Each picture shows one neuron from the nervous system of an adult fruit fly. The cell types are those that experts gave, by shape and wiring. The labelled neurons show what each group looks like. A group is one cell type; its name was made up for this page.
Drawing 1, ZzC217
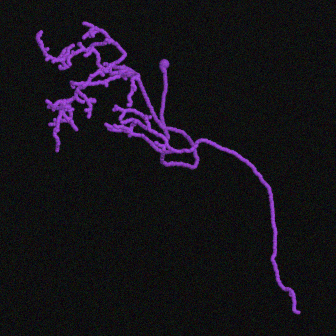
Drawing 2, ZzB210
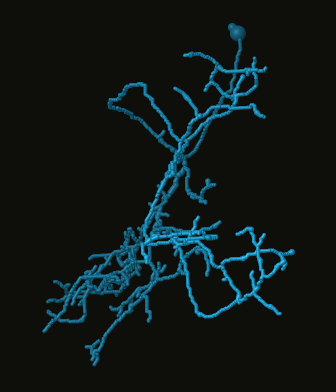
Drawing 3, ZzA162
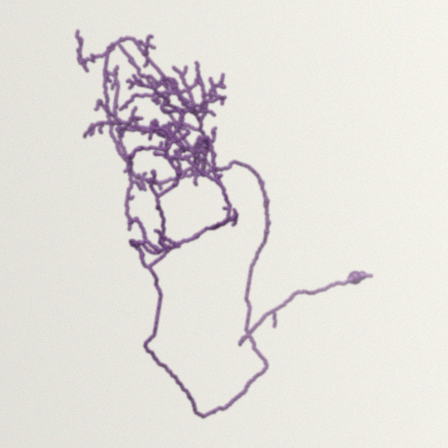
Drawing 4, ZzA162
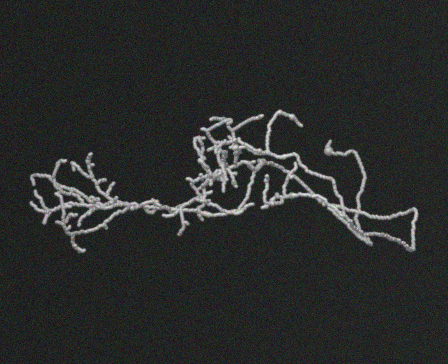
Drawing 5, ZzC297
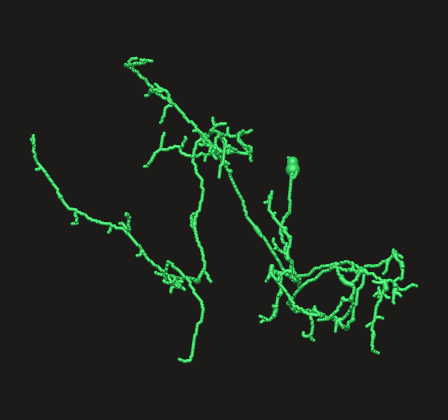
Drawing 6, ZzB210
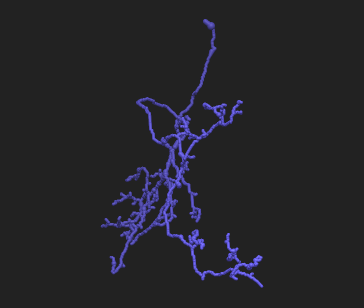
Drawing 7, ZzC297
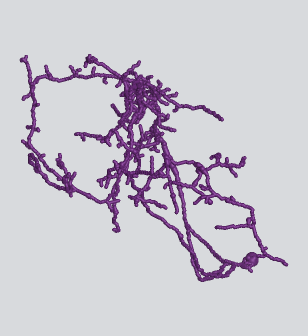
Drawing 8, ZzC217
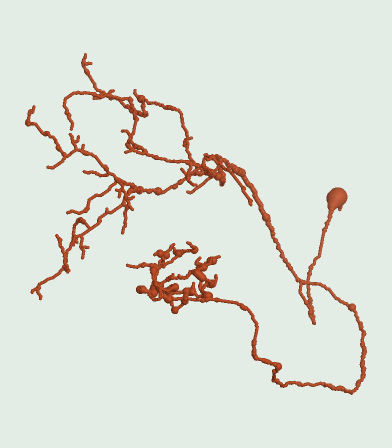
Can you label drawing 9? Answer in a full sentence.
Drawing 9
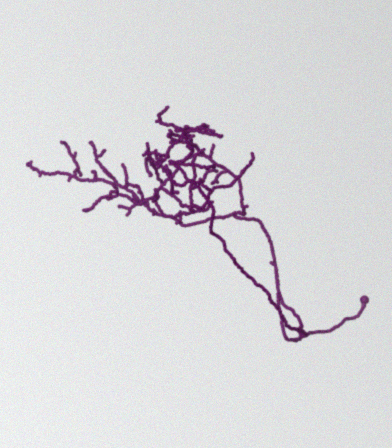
It belongs to ZzA162.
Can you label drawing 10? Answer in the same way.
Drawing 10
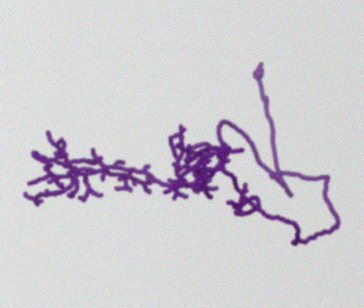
It belongs to ZzA162.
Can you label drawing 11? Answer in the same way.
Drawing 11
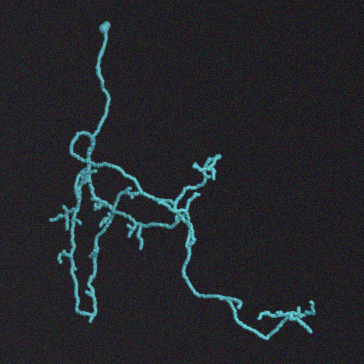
It belongs to ZzB210.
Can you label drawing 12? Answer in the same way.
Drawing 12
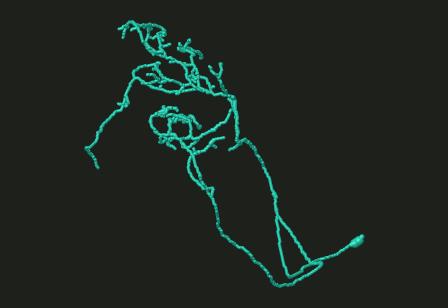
It belongs to ZzC217.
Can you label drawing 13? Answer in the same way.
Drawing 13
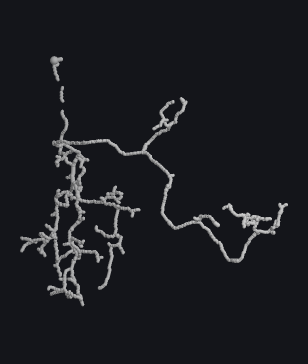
It belongs to ZzB210.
